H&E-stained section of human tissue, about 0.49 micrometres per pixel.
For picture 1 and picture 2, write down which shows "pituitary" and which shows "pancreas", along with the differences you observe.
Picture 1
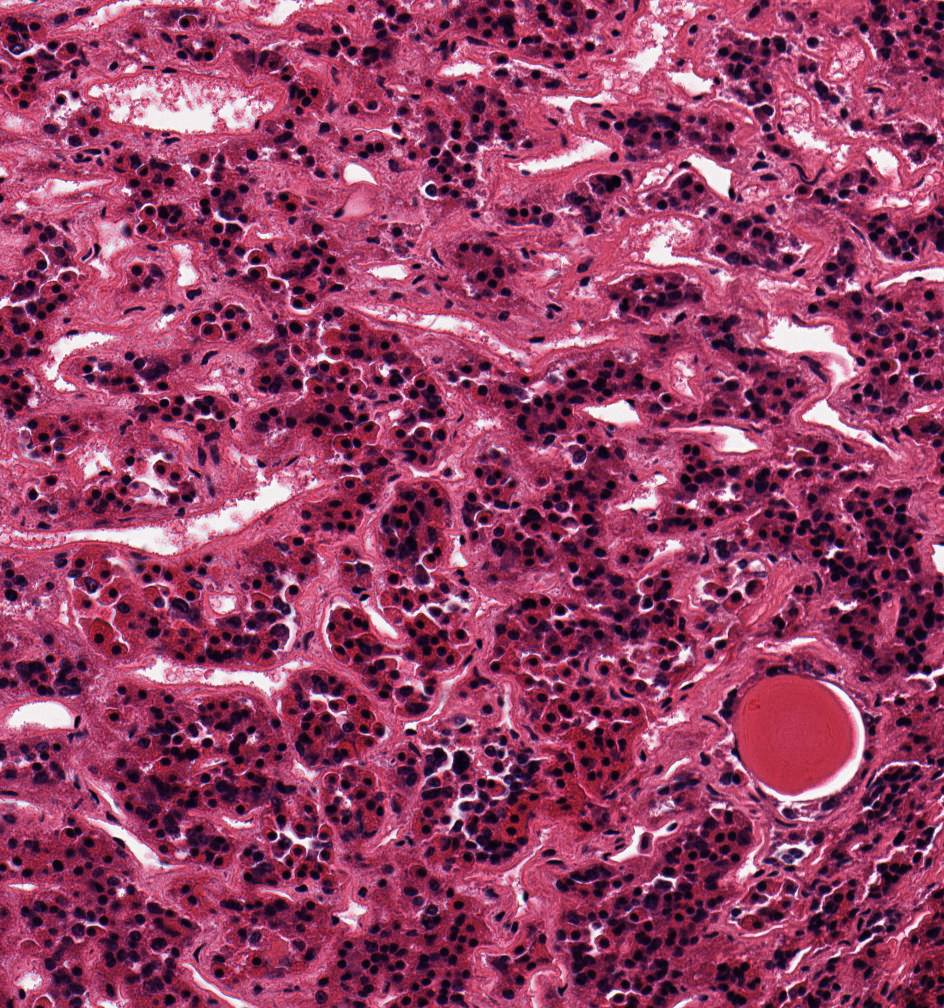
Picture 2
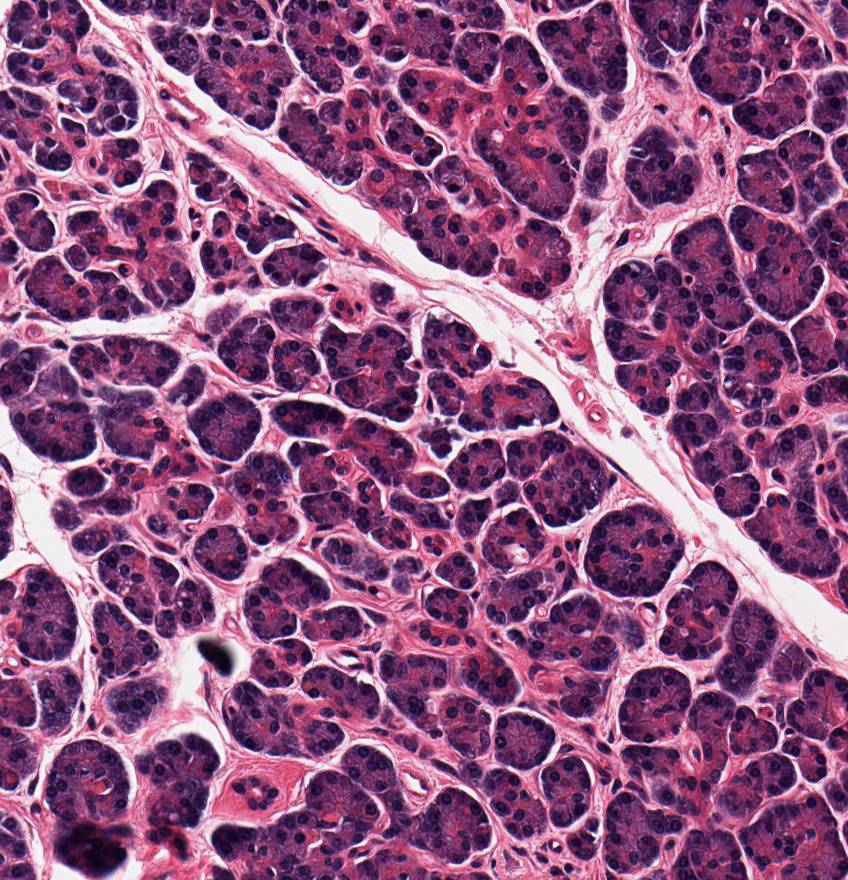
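For orientation: picture 1 is the pituitary, picture 2 the pancreas. In the pituitary, cells lie throughout the field in small nests and cords divided by thin fibrous septa, and their nuclei are round and darkly stained. Many of these cells have granular, deeply eosinophilic cytoplasm, densest in the centre and lower half, and they sit among cells with paler, less eosinophilic cytoplasm.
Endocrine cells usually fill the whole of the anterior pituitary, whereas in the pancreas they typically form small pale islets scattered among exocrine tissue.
The pancreas instead shows closely packed acini grouped into lobules, with a broad fibrous septum crossing diagonally from upper left to lower right. Its acini are small and rounded, held apart by thin strands of pink connective tissue, and their round, dark nuclei lie toward the base of the cells.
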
